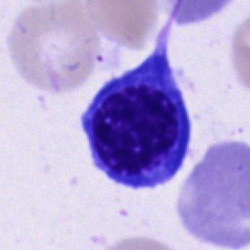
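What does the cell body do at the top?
It narrows into a single long, thin tail of cytoplasm.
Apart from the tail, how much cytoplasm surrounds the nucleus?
Only a thin rim, with no granules and no vacuoles.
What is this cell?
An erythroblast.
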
